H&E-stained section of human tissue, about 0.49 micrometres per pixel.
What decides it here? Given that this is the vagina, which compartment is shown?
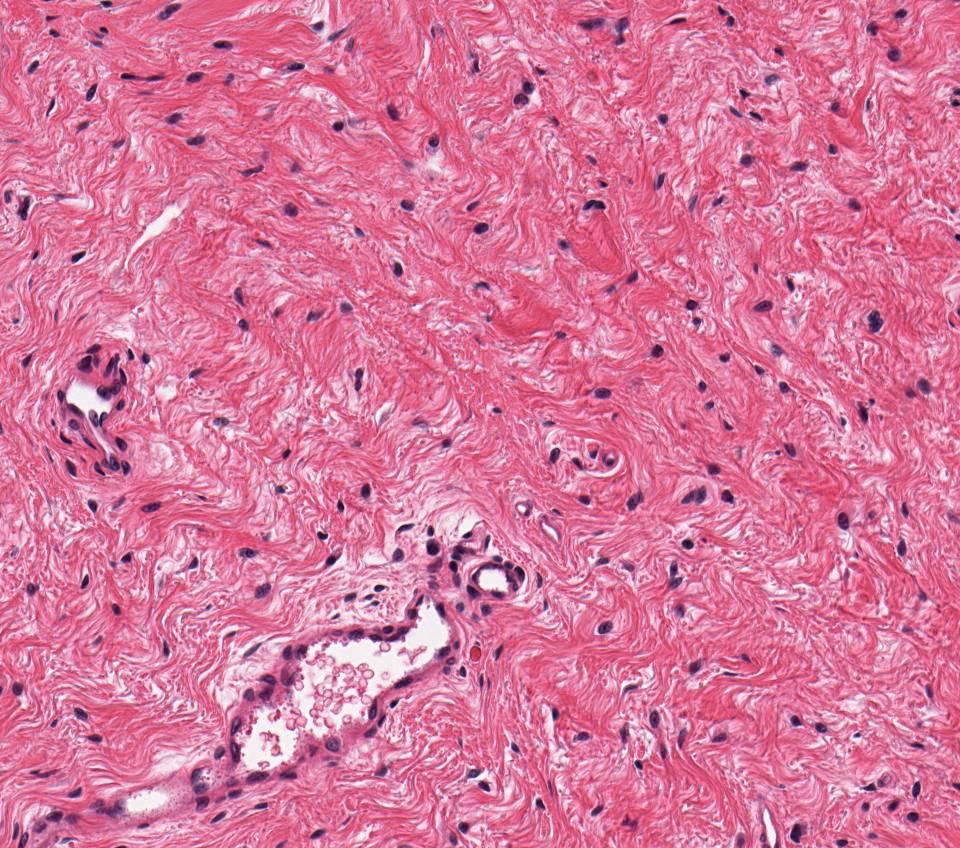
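That's dense connective tissue. Dense pink collagen fills the whole field, no epithelium anywhere, in wavy, interlacing bundles rather than straight parallel ones. Small dark spindle to oval nuclei lie singly and sparsely between the bundles.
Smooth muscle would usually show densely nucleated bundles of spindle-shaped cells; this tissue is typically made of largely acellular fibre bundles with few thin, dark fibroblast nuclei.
Near the bottom, centre-left, there's a thin-walled vessel with pale red blood cells in its lumen.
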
